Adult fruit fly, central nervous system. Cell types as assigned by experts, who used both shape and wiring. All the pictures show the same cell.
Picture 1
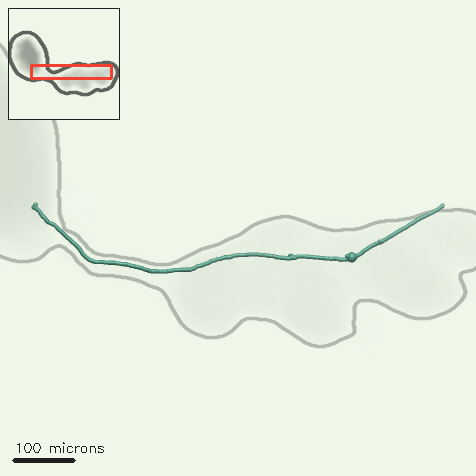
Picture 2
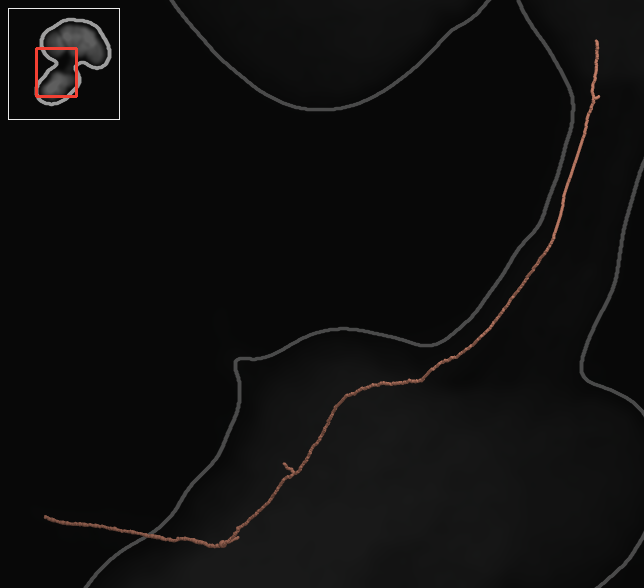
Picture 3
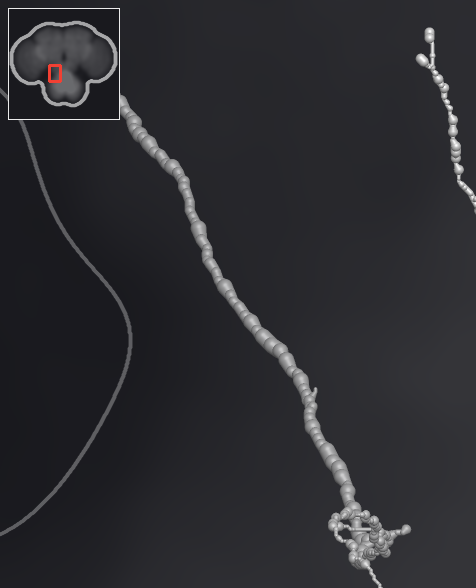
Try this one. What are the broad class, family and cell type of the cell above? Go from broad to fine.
sensory neuron ascending to the brain; class mechanosensory proprioceptive; SApp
